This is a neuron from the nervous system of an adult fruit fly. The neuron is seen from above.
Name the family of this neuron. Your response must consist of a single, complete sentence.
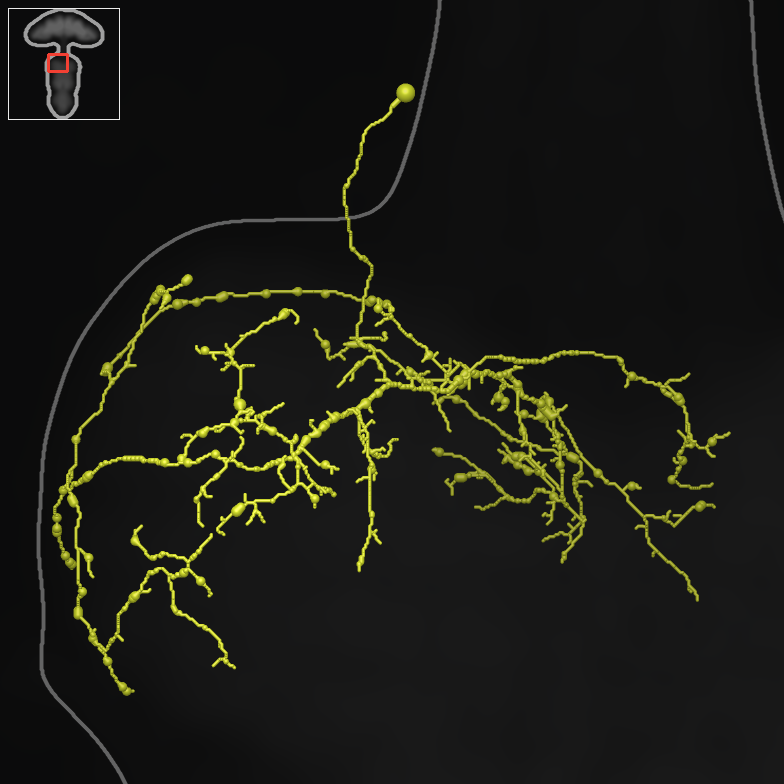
Family hemilineage 16B is assigned to this neuron.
